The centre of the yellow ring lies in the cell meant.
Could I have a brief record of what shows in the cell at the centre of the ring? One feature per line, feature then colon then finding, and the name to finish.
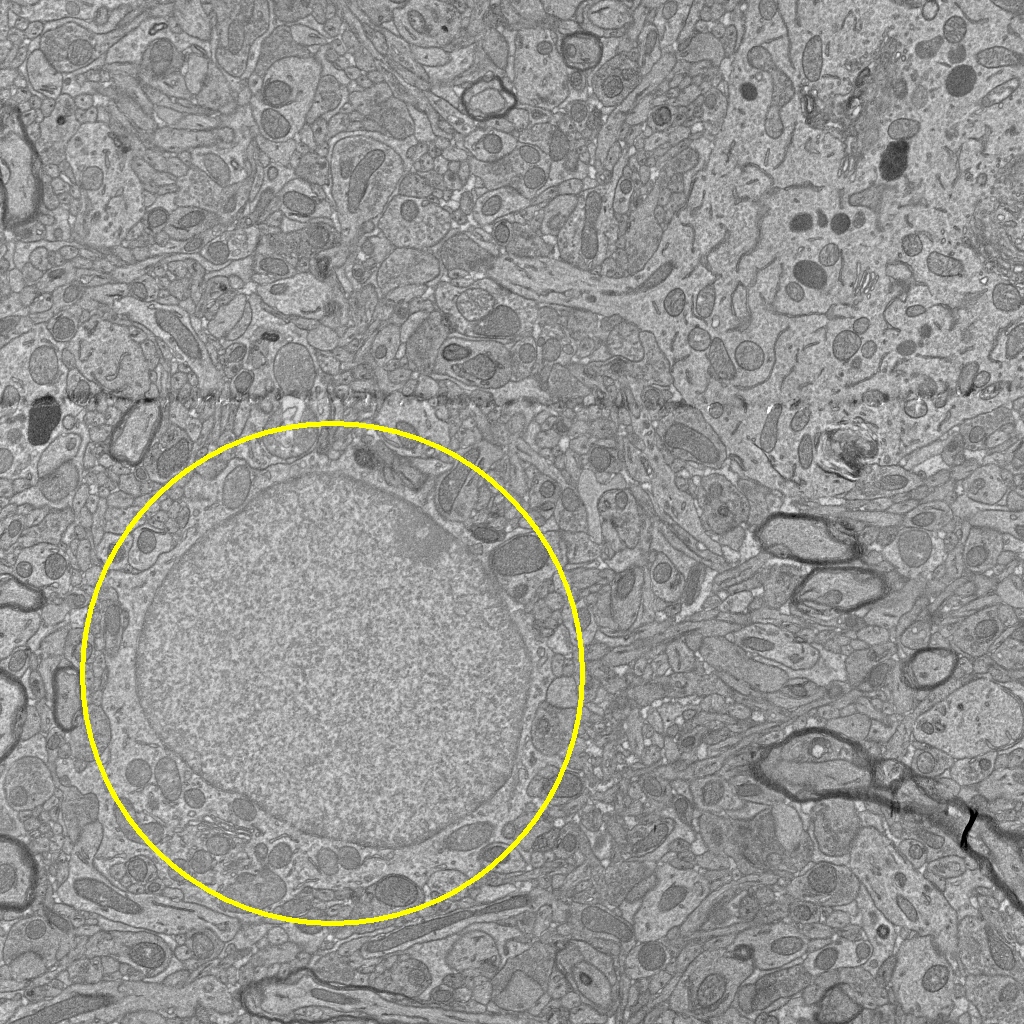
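Nucleus: large and rounded, whole outline inside the ring
Envelope: smooth, without deep folds
Chromatin: fine, evenly dispersed, no dark clumps along the envelope
Golgi: stacked membranes just below and left of the nucleus
Name: astrocyte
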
